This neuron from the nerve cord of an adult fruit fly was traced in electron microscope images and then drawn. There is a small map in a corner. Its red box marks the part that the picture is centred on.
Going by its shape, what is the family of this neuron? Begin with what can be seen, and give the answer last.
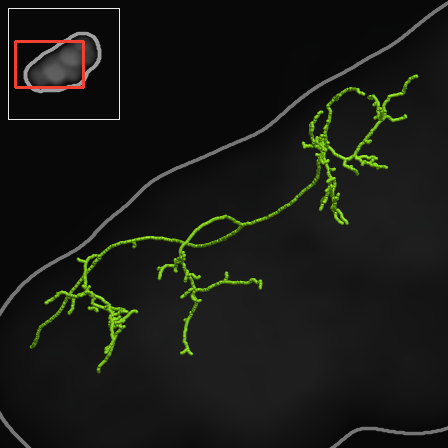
The drawing shows no cell body. Dozens of branch ends can be seen. This is a descending neuron. The family is hemilineage LB6.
